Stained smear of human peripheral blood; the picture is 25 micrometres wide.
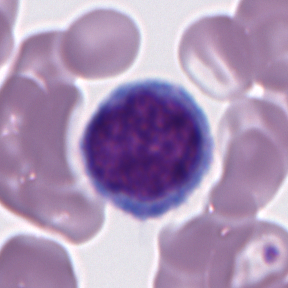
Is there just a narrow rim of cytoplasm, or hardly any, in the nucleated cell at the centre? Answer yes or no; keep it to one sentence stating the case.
Yes, around the nucleus there is only a narrow rim of cytoplasm.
